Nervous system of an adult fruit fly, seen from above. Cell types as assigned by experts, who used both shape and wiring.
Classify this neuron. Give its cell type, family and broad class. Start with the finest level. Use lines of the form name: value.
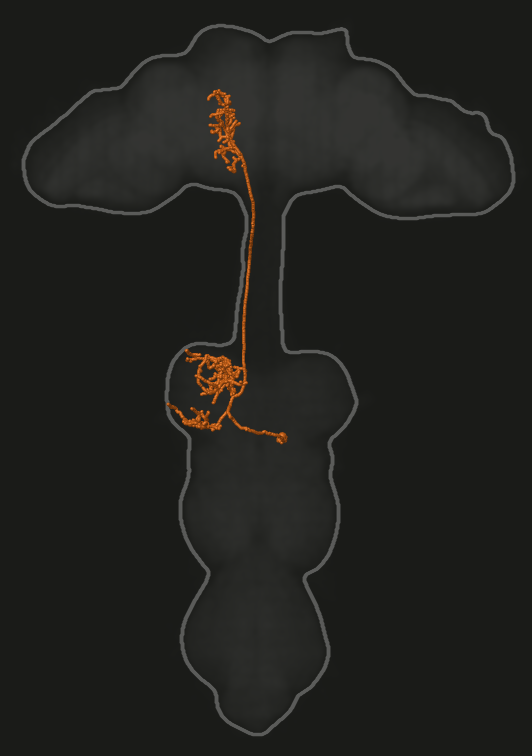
cell type: AN12B017
family: hemilineage 12B
broad class: ascending neuron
